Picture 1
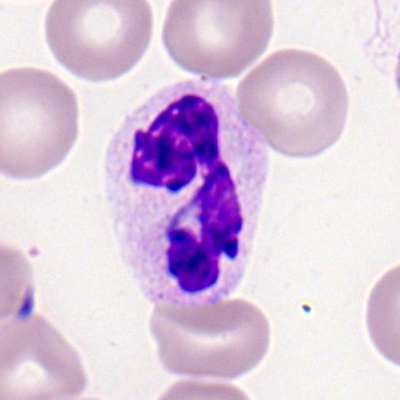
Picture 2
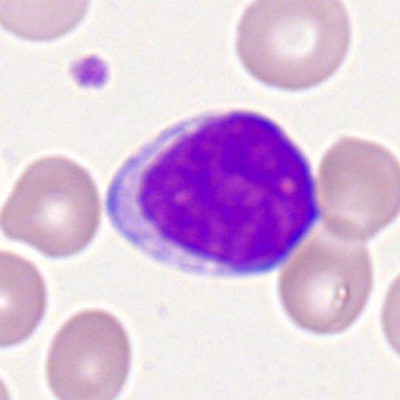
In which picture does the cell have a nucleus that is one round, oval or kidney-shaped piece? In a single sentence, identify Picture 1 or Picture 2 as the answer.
What Picture 2 shows is a cell with one compact round, oval or kidney-shaped nucleus.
